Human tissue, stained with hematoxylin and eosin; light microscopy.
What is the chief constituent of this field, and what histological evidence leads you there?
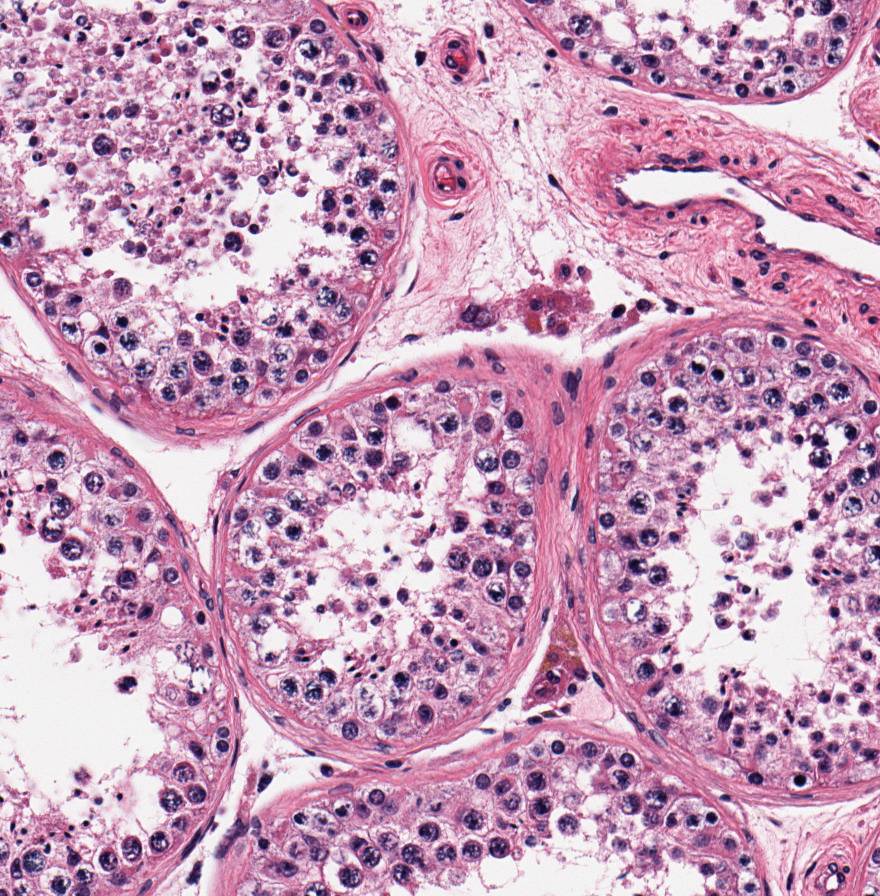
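The field mainly shows seminiferous tubule. Each tubule is lined by a stratified epithelium many cells thick, running from the wall toward the lumen, and in its middle layers lie many large round nuclei with coarse, clumped dark chromatin.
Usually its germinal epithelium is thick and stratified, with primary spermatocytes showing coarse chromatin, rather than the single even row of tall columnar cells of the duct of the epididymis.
The tubule centres are irregular pale spaces holding loose detached cells and wispy pink material.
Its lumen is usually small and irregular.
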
